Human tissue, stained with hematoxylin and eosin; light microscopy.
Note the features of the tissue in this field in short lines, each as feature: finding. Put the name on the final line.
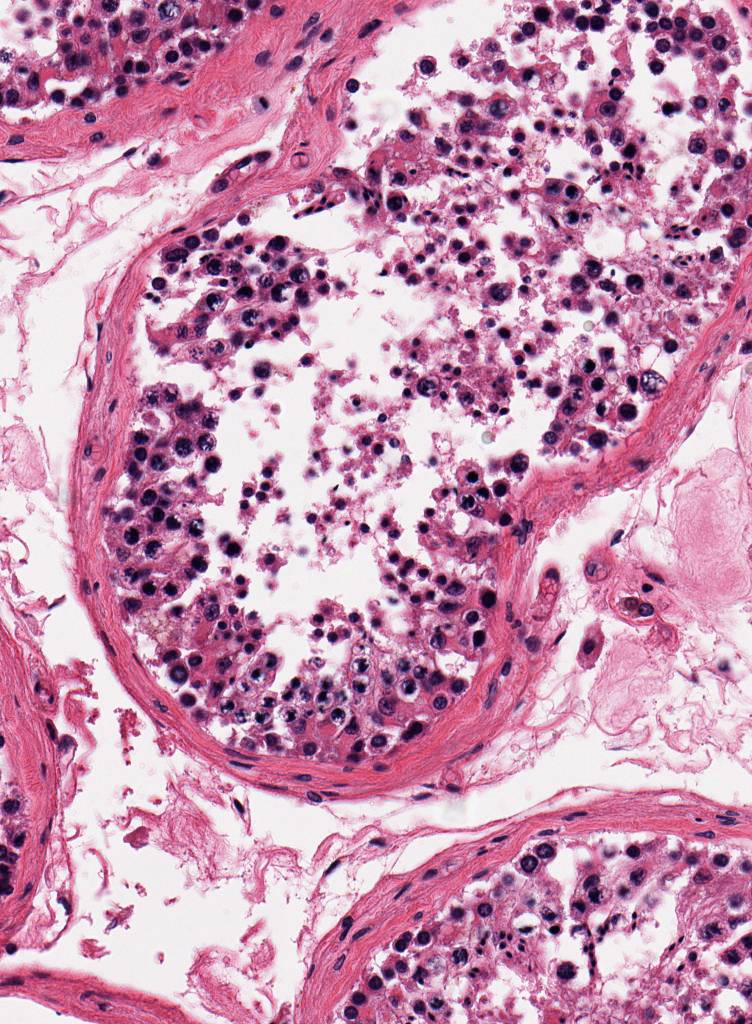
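Tubule wall: thick pink fibrous band, flattened elongated nuclei parallel to circumference
Tubule contents: numerous rounded cells, dark round nuclei, pink cytoplasm
Central tubule: cells densest along inner wall, chiefly left and bottom
Nuclei: many small, round, intensely dark; some cells with clear halo around nucleus
Name: testis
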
